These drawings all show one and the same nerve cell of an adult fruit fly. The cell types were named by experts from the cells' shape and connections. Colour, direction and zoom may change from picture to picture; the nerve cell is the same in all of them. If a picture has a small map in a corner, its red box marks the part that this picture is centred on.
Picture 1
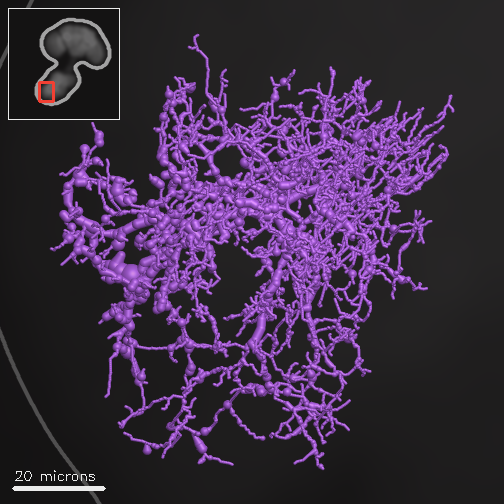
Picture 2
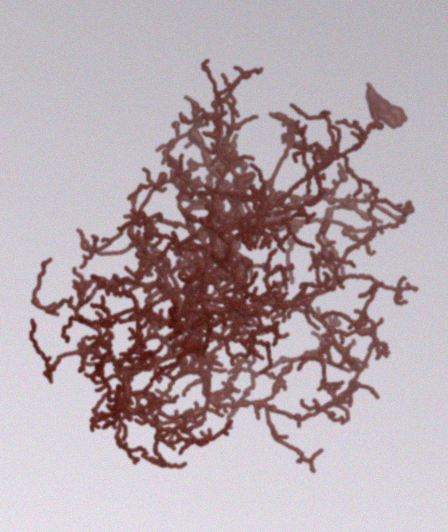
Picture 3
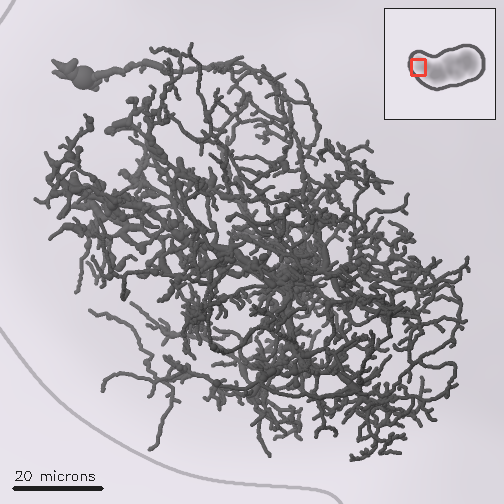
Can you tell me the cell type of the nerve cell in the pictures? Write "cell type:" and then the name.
cell type: IN21A016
